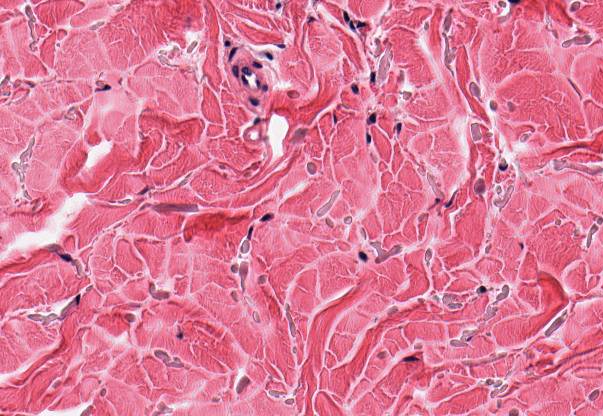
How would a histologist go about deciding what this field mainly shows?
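This field is dermis: closely packed pink fibre bundles run in many directions, and no epithelium appears.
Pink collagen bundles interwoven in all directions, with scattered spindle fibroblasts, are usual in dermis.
The nuclei here are sparse and mostly elongated rather than round.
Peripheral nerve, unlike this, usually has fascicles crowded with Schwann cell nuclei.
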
